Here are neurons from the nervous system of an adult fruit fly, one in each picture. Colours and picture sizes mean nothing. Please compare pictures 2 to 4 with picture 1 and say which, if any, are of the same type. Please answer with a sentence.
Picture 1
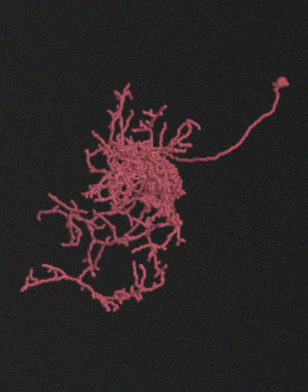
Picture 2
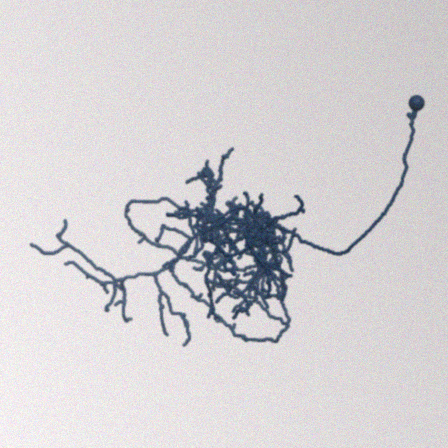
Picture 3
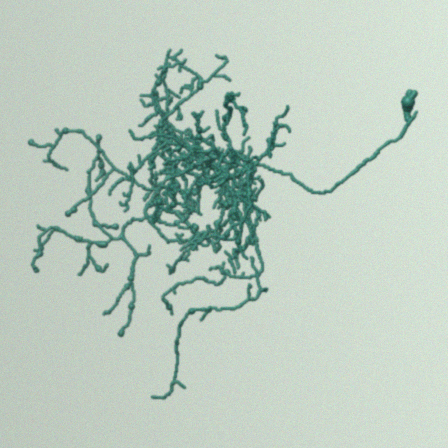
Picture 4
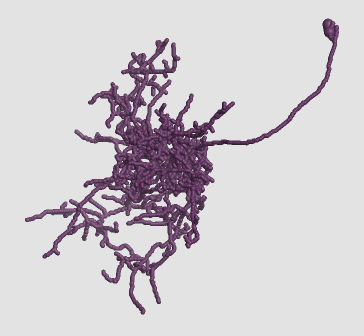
Picture 2, picture 3 and picture 4 are of the same cell type.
